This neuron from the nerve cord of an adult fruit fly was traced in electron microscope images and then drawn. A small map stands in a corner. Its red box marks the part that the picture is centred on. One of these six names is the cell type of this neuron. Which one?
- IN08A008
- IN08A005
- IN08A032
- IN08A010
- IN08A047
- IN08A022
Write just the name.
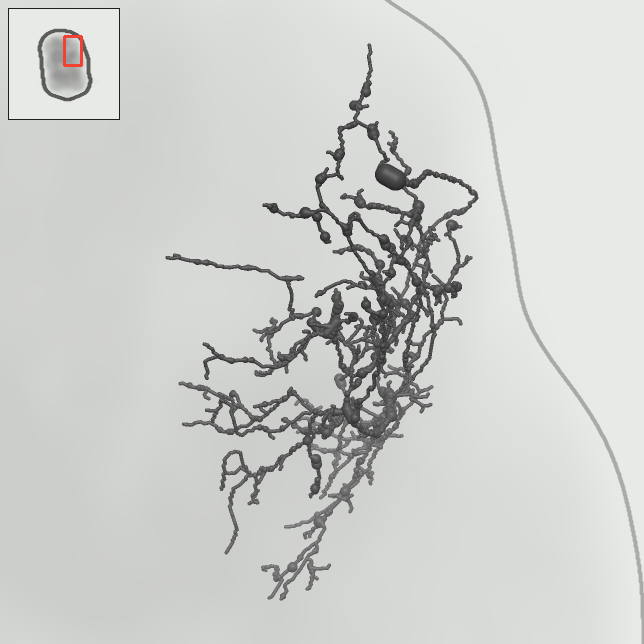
IN08A047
